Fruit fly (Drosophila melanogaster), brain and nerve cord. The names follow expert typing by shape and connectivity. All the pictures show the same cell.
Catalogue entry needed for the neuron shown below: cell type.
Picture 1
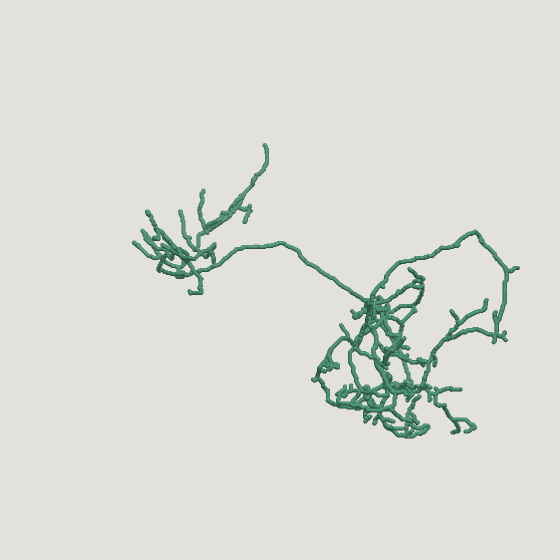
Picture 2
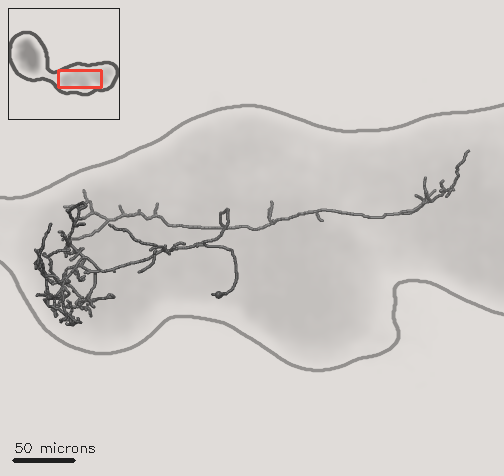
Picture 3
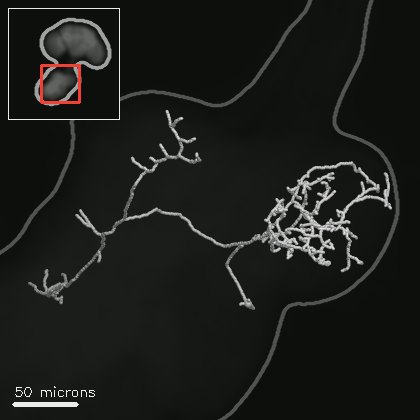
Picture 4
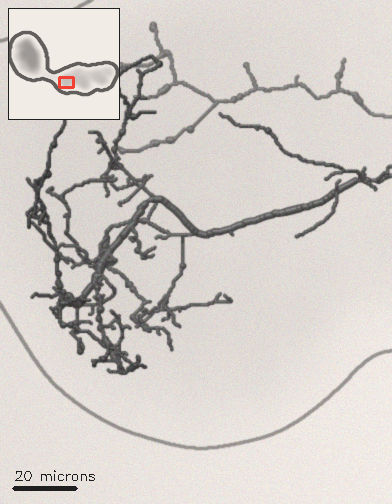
IN08B042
